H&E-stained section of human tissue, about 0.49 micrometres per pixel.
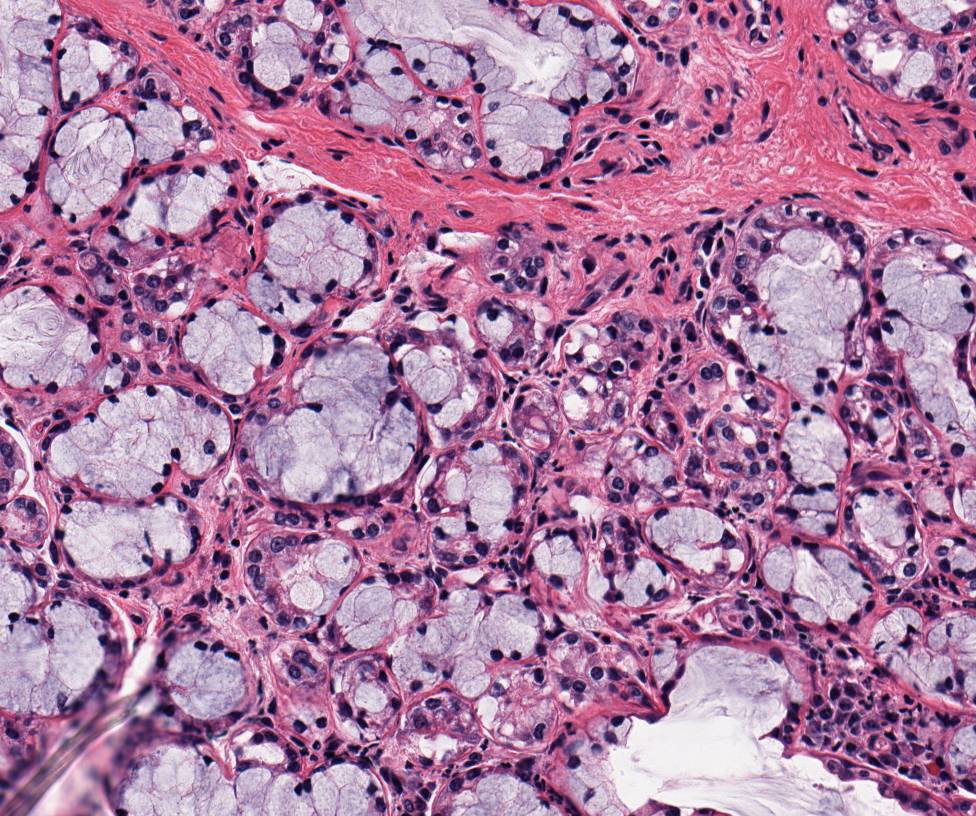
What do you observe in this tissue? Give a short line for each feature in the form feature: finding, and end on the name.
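Arrangement: rounded glandular acini packed across most of the field
Septa: thin, pink, fibrous, between the acini
Acinar cells: mostly mucous cells with pale grey-blue, finely foamy cytoplasm
Mucous cell nuclei: dark, flattened, pressed against the outer edge of each acinus
Tubules: smaller, near the centre, cells with pink cytoplasm and round nuclei
Name: minor salivary gland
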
